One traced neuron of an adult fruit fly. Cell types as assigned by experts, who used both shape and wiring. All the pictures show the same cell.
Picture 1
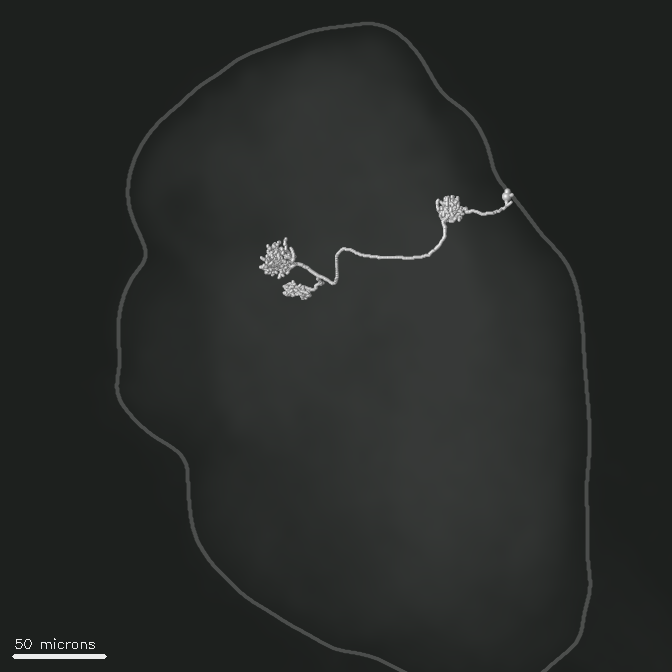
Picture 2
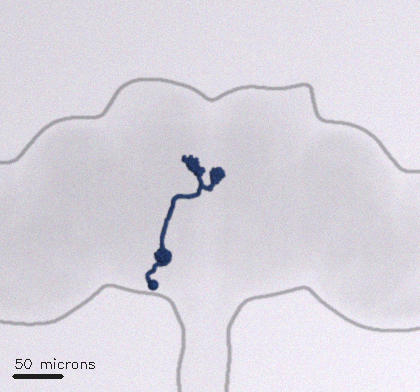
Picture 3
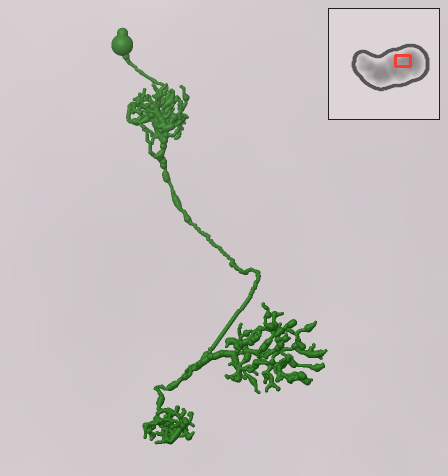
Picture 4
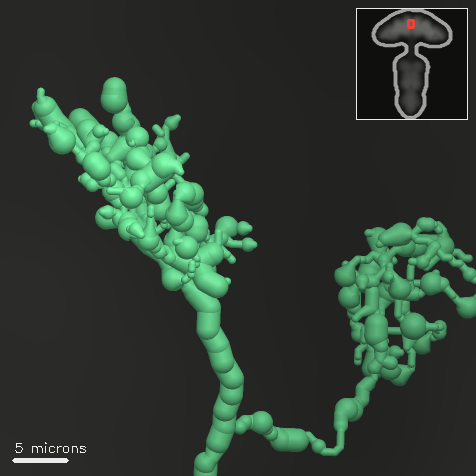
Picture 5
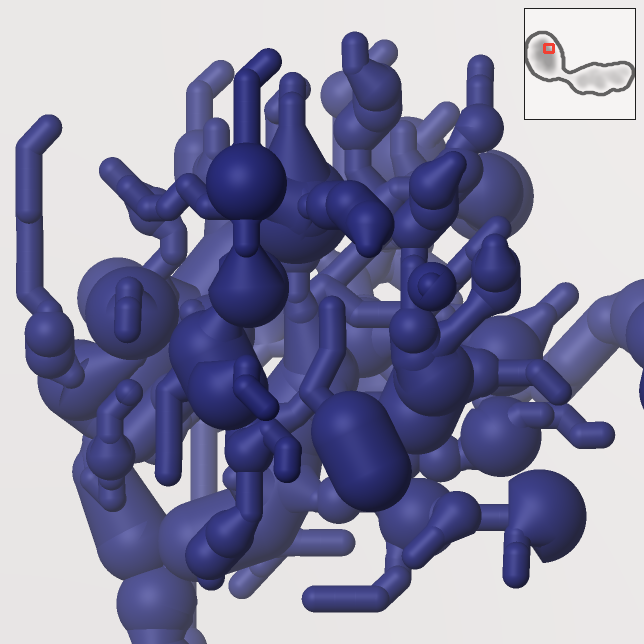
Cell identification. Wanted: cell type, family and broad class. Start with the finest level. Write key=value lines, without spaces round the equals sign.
cell_type=PEN_b(PEN2)
family=class CX
broad_class=central-brain intrinsic neuron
